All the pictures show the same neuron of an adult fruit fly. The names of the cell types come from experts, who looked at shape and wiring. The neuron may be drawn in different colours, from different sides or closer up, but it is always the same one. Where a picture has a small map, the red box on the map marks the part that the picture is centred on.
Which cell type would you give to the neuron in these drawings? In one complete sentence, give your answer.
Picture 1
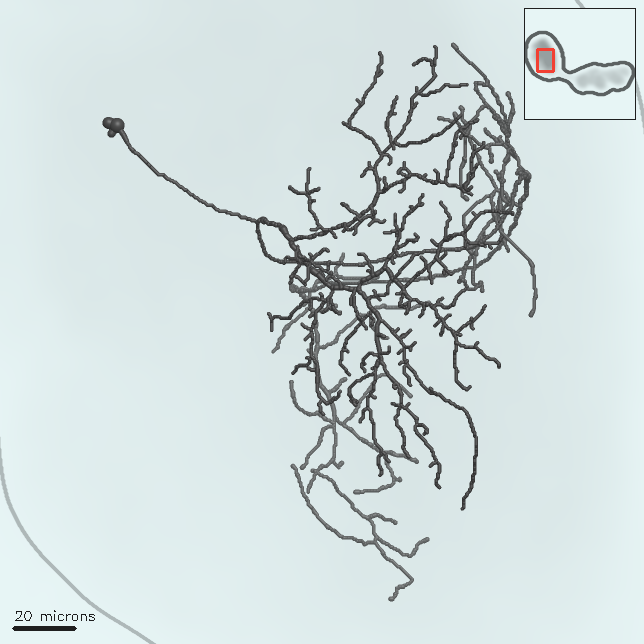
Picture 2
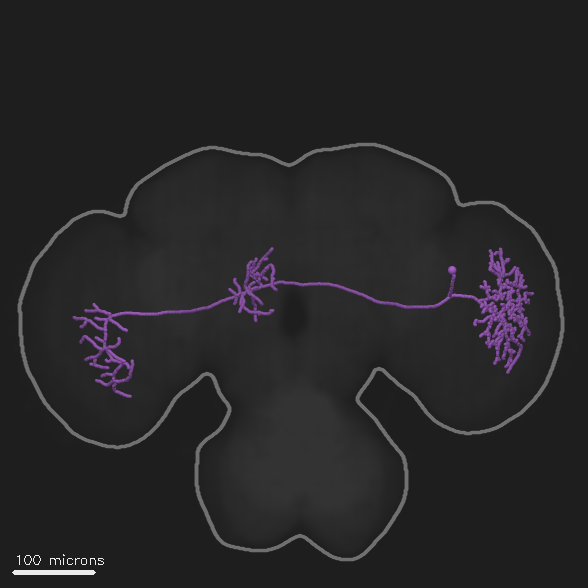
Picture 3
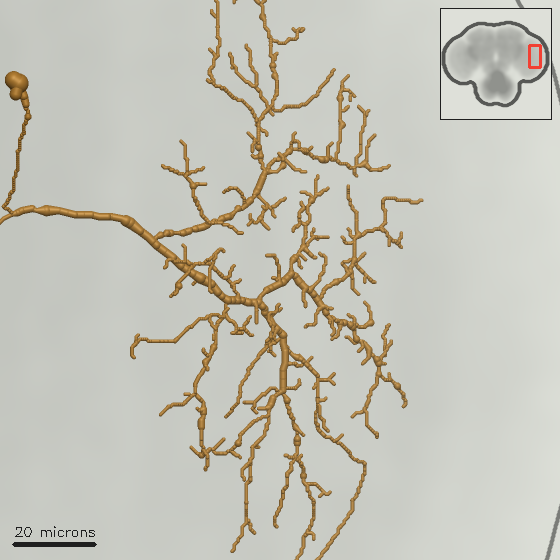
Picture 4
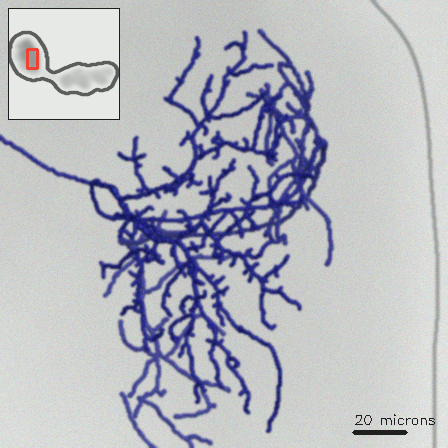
The neuron has MeVPMe5 as its cell type.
